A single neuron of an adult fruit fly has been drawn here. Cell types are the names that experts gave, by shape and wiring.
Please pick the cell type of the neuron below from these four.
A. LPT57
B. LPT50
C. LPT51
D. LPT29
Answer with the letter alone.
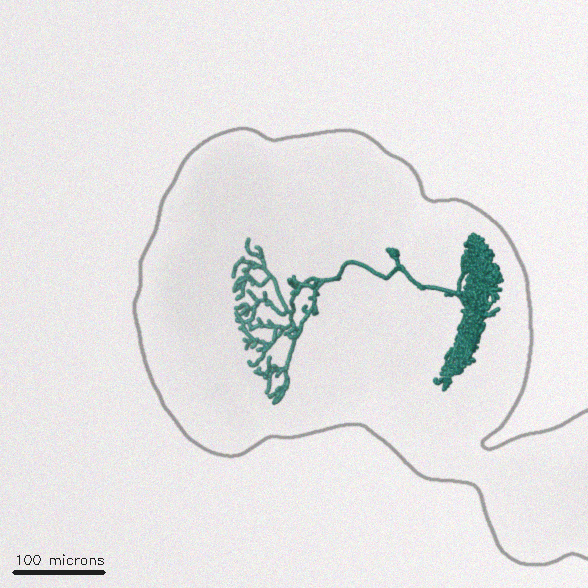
B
